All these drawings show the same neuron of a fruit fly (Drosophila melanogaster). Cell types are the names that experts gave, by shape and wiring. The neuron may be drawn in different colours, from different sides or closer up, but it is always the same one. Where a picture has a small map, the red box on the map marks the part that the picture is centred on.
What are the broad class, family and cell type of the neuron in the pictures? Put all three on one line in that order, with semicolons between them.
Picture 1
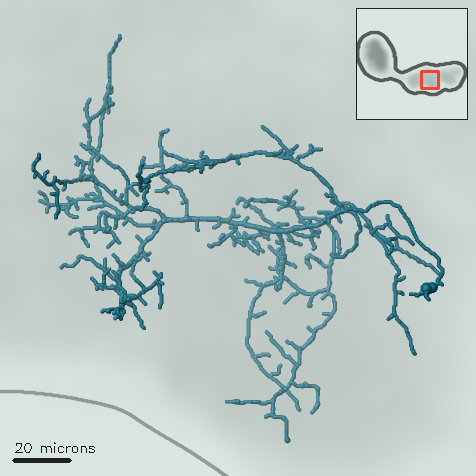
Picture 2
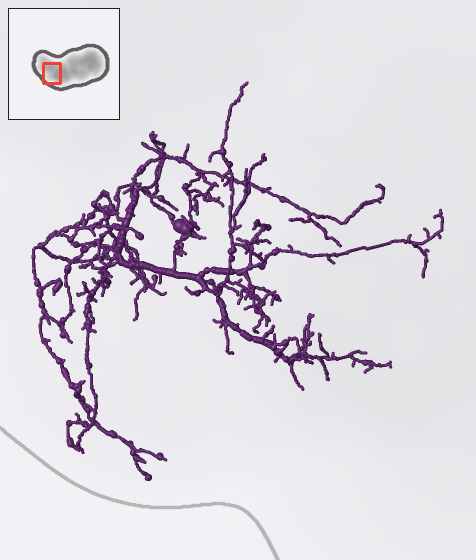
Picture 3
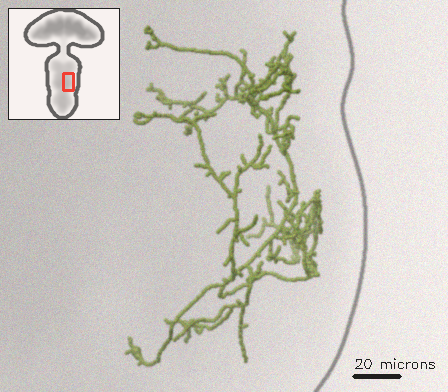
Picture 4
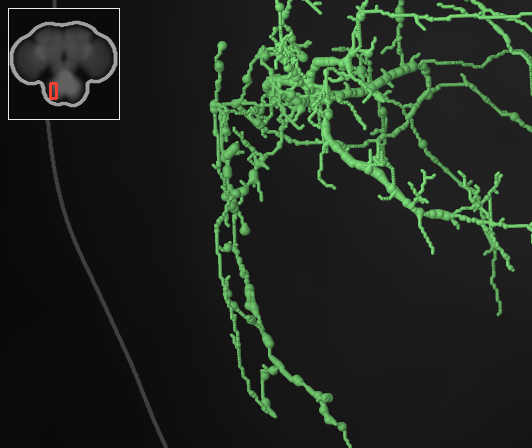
nerve-cord intrinsic neuron; hemilineage 03A; IN03A045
